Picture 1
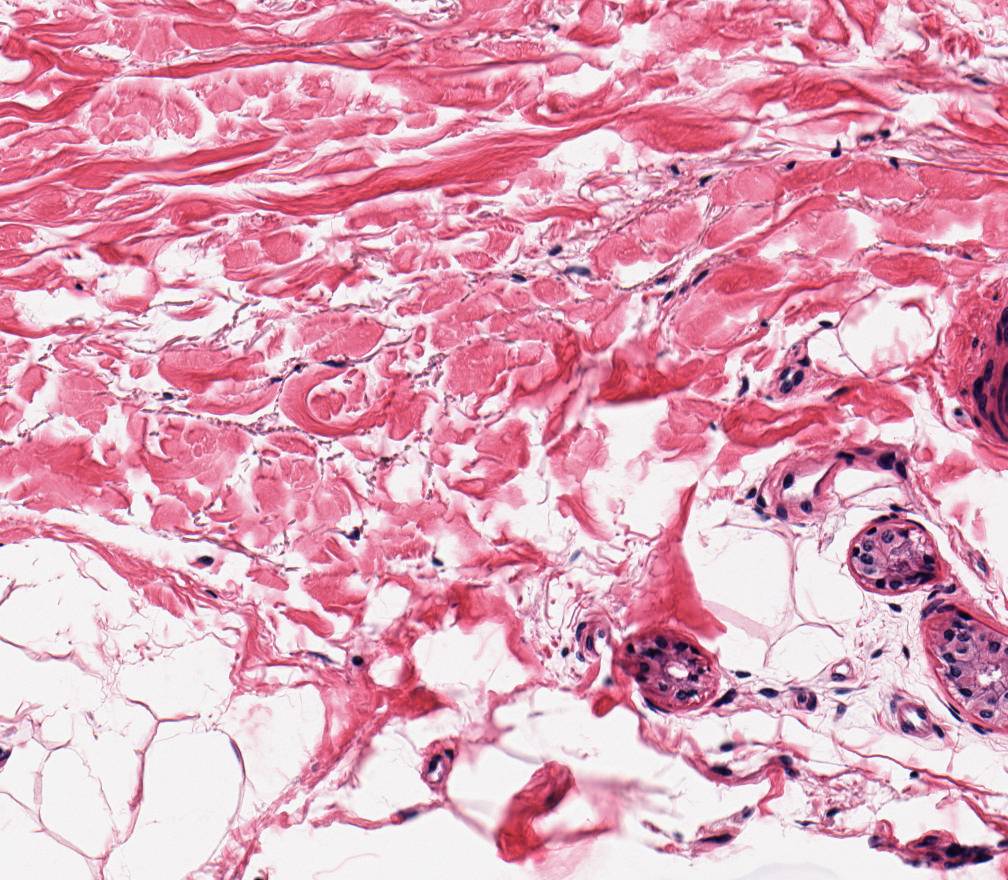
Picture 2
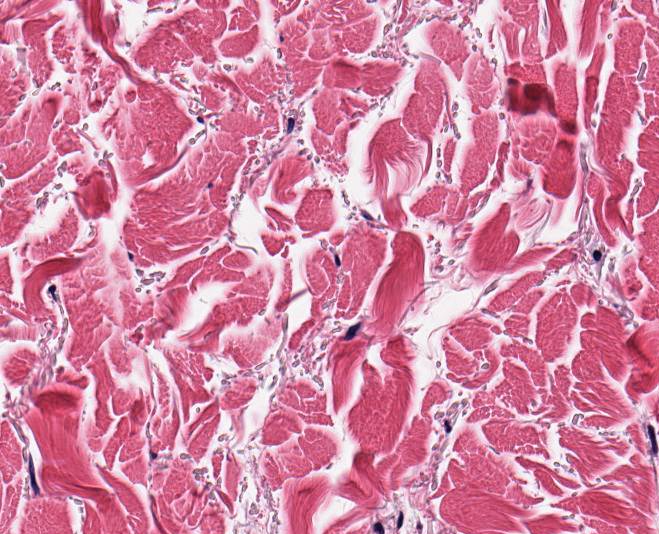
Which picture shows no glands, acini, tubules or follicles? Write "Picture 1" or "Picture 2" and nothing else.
Picture 2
